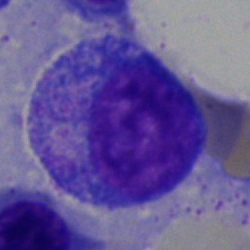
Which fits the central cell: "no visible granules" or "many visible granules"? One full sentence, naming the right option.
The cell's cytoplasm is rich in visible granules.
